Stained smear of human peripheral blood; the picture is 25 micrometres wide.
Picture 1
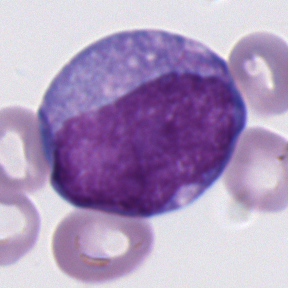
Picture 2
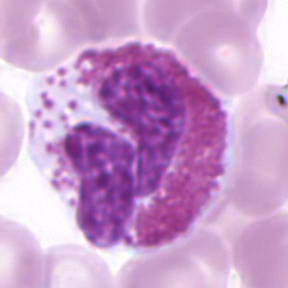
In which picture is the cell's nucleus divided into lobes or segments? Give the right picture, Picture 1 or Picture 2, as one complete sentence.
What is divided into lobes is the nucleus of the cell in Picture 2.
